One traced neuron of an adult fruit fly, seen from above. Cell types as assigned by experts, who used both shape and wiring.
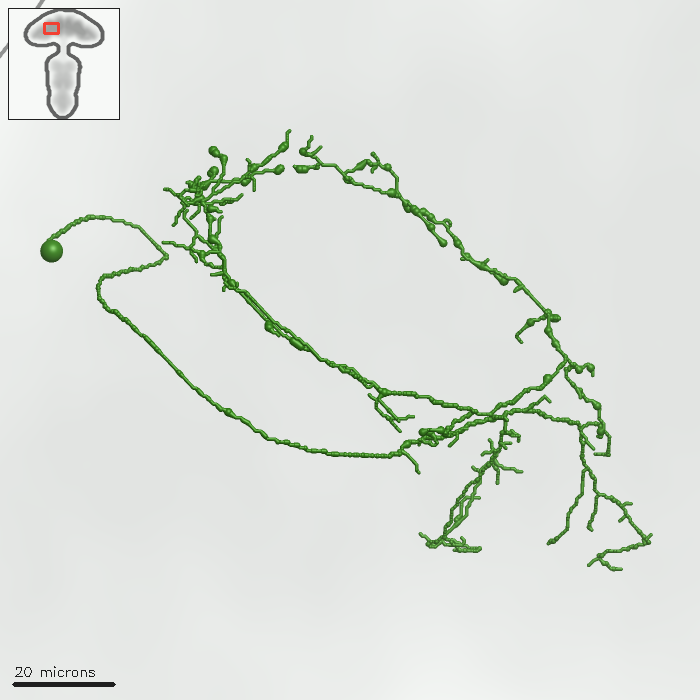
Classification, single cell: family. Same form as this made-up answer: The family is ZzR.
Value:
The family is hemilineage SLPav2.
